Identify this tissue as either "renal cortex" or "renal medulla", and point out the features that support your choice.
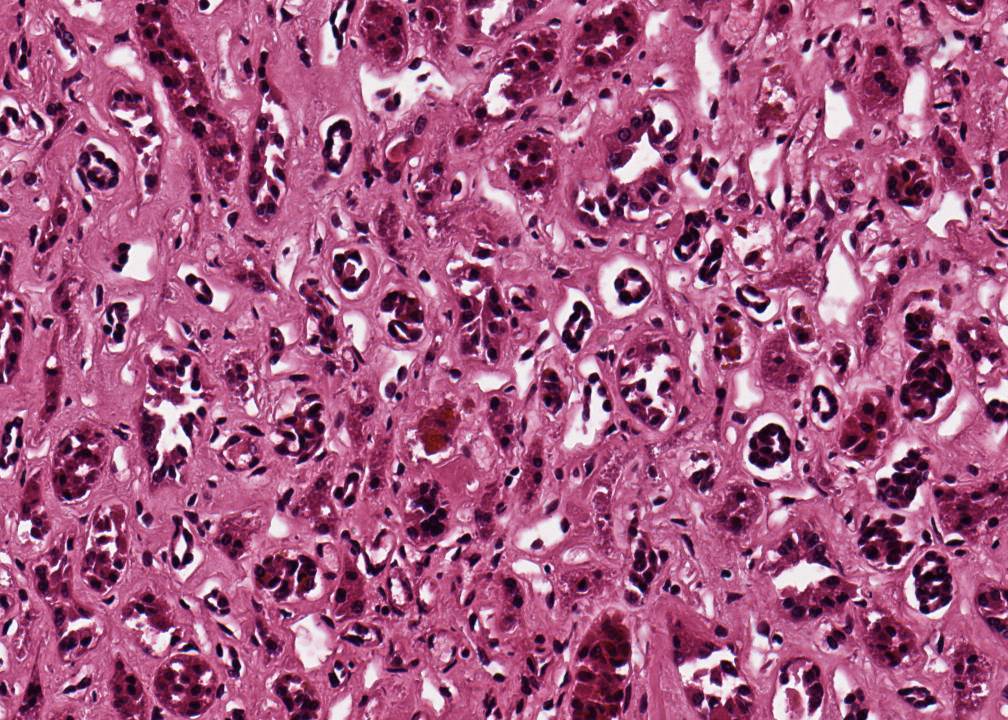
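This is renal medulla.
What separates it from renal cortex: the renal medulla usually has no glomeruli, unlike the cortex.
Next, the field: many small round and elongated tubular profiles spread evenly across it in a pink background. Then the lining: cuboidal cells with dark round nuclei and pink cytoplasm. Last, the spacing: wide pale pink fibrous stroma with scattered small dark oval and spindle nuclei keeps the tubules apart. Around many tubules lies a clear crescent or ring of empty space.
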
